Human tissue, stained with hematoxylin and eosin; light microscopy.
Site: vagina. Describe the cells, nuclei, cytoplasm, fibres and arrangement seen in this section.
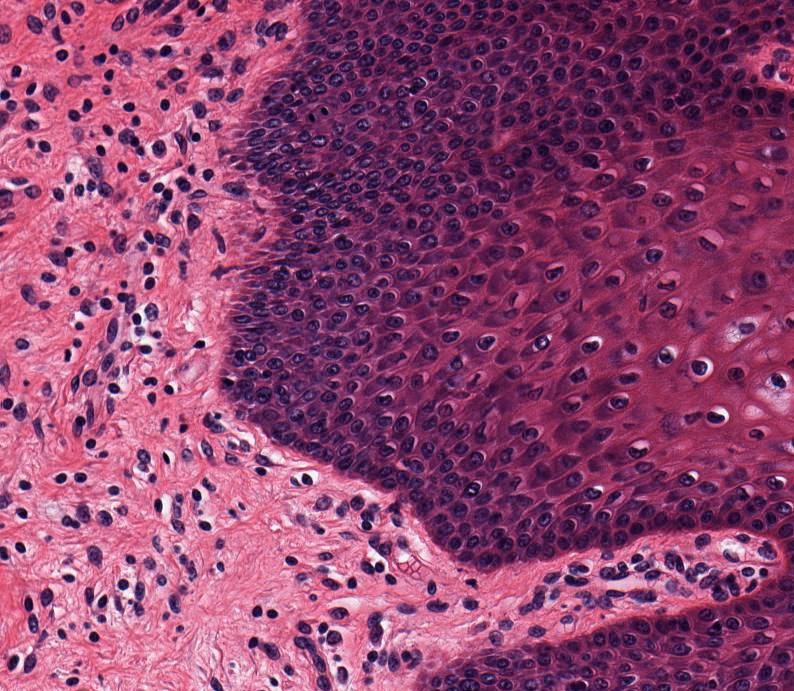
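See how stratified squamous epithelium fills the right and upper part of the field, while stroma lies on the left. Where the epithelium meets the stroma, notice the basal cells: they are columnar and stand in a palisade perpendicular to the border. Toward the upper right, the cells become larger with more pink cytoplasm, and some have a clear halo around the nucleus.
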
